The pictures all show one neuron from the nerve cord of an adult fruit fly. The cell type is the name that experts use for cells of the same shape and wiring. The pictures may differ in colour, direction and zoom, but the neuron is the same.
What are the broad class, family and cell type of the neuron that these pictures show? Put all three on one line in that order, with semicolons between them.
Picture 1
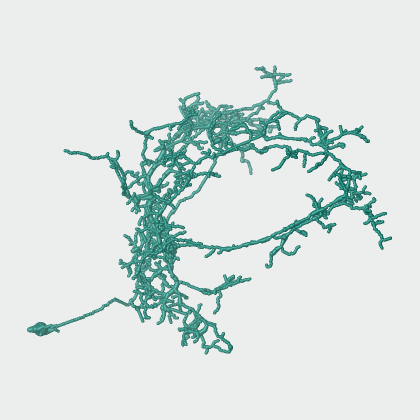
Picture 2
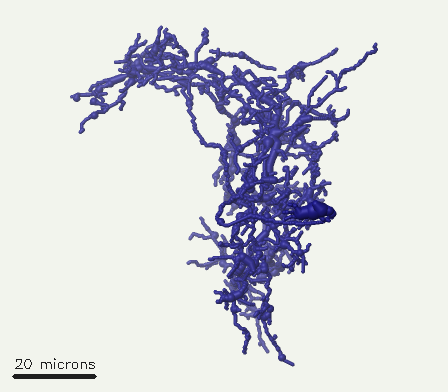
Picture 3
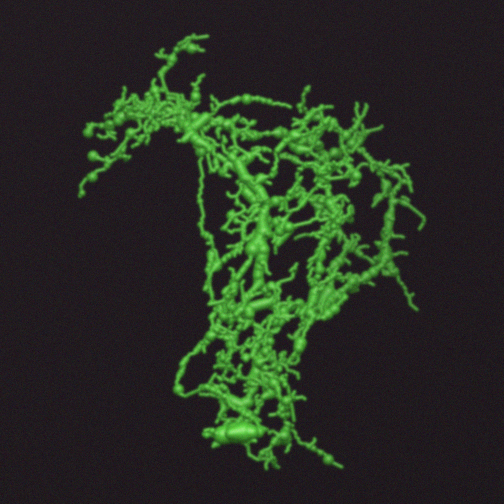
nerve-cord intrinsic neuron; hemilineage 16B; IN16B045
